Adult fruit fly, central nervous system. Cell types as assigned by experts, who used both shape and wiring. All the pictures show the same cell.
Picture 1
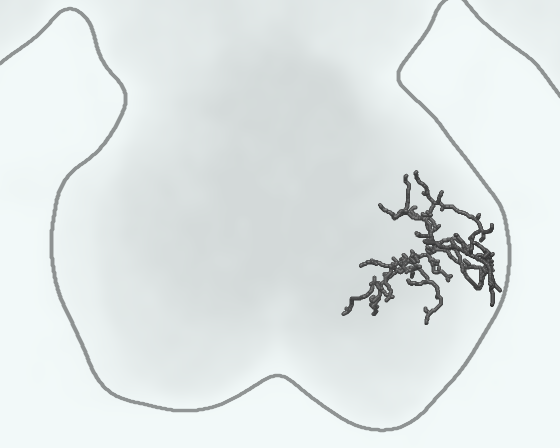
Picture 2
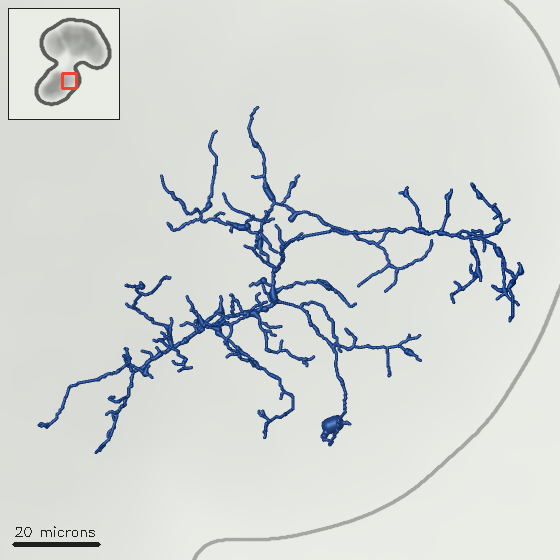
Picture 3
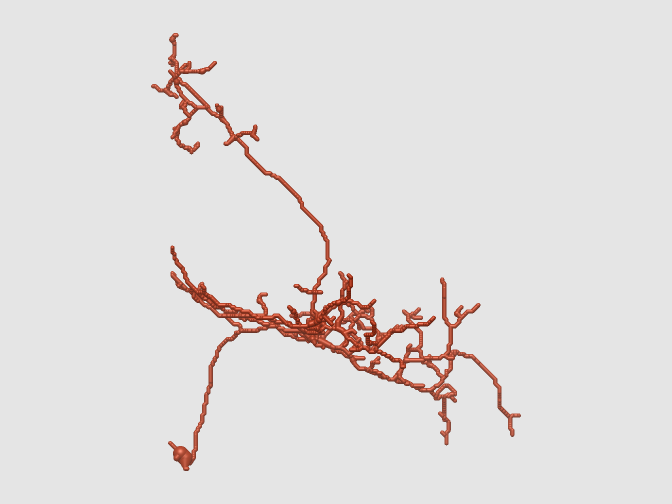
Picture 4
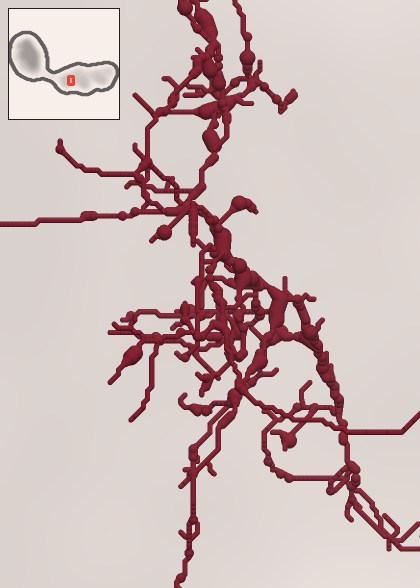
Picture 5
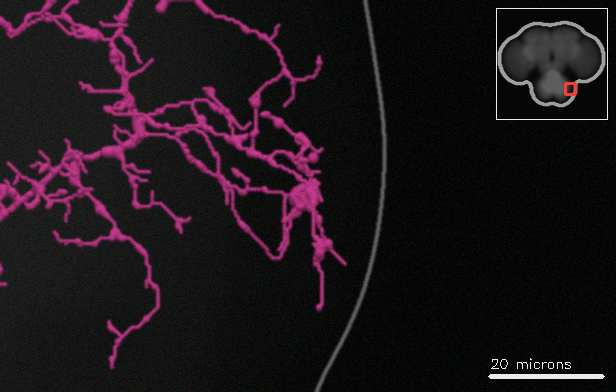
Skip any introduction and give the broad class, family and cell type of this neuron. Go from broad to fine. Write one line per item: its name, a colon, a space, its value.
broad class: nerve-cord intrinsic neuron
family: hemilineage 21A
cell type: IN21A083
